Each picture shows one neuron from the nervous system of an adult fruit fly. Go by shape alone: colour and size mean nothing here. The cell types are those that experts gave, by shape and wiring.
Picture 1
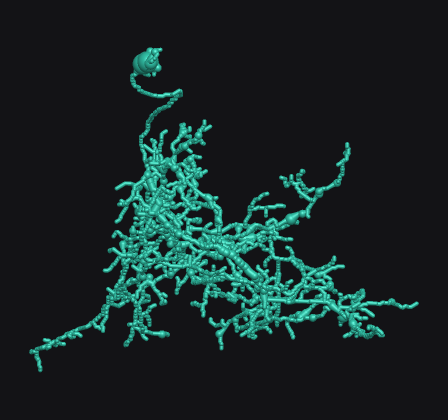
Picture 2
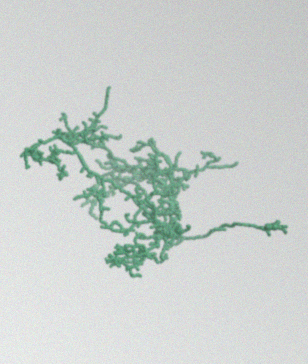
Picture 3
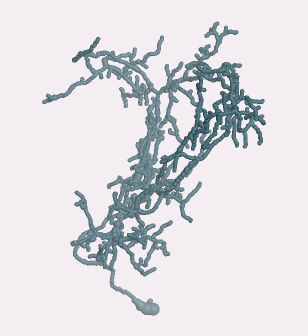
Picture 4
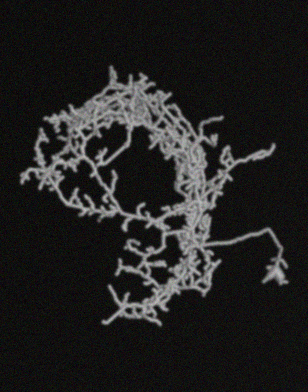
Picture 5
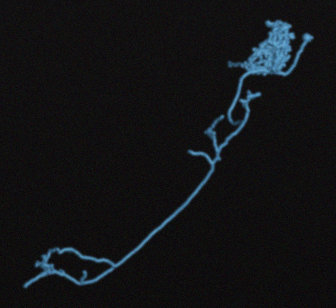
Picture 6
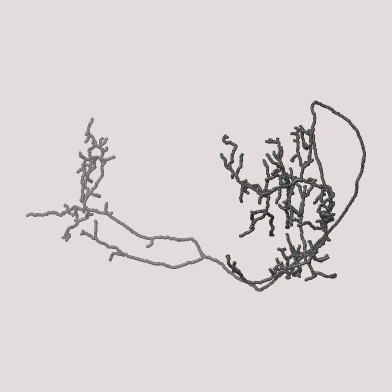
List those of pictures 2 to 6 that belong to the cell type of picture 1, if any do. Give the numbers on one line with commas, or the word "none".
2, 3, 4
